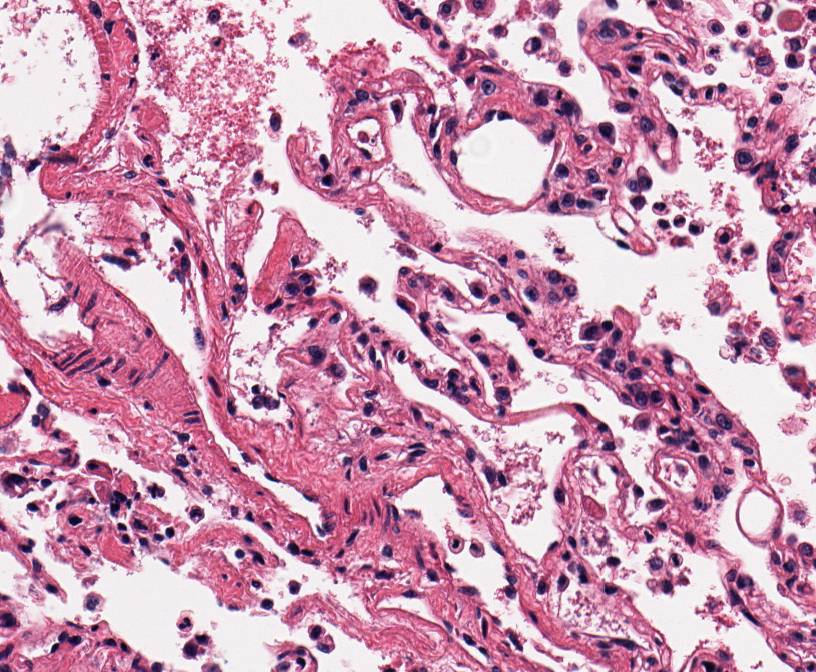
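Lung. Notice how thin branching walls divide the whole field into many irregular empty spaces. Their edges carry many small dark oval nuclei in a line. Loose rounded cells with round dark nuclei lie free in the spaces, mostly on the right. The upper left space holds pale pink granular material with red blood cells.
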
